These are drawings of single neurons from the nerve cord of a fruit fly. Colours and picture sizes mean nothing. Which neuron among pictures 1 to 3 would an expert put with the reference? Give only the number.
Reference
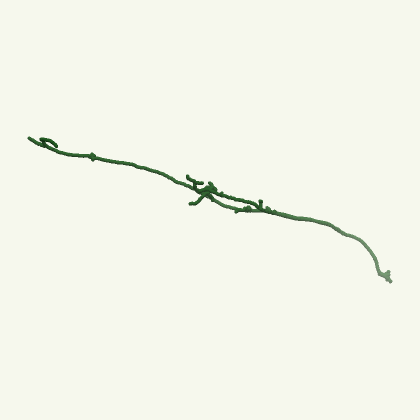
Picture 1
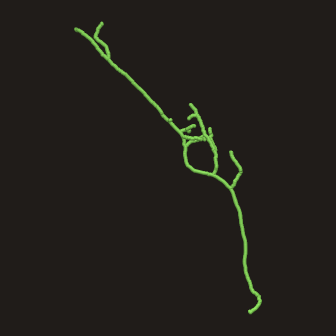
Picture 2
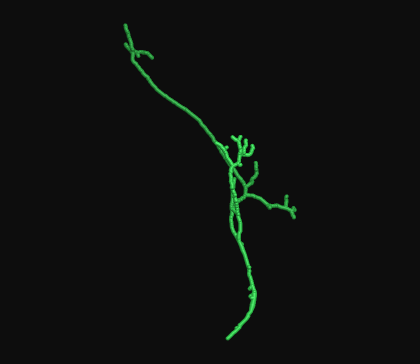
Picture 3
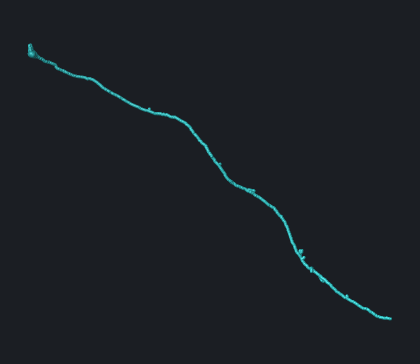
1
